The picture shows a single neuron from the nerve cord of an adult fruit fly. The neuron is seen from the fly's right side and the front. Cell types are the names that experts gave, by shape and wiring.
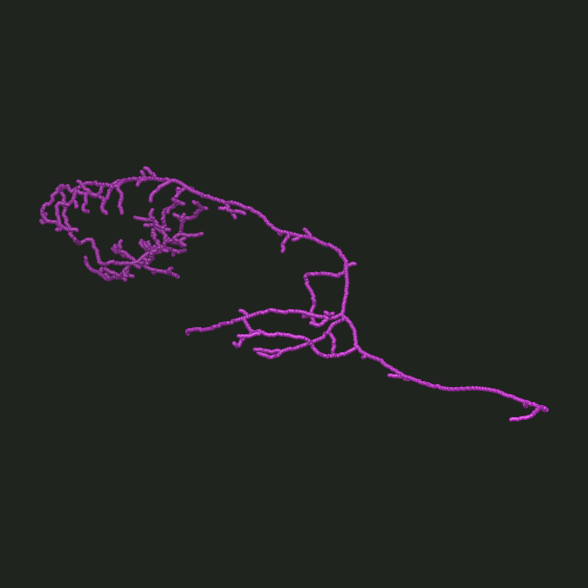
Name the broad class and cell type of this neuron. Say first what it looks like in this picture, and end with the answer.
The drawing shows no cell body. Dozens of branch ends can be seen. Its broad class is nerve-cord intrinsic neuron. It is of cell type INXXX425.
